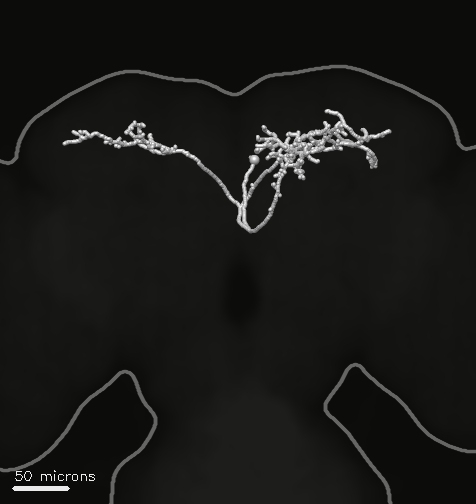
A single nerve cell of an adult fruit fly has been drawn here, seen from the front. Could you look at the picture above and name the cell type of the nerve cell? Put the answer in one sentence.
The cell type is CRE092.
